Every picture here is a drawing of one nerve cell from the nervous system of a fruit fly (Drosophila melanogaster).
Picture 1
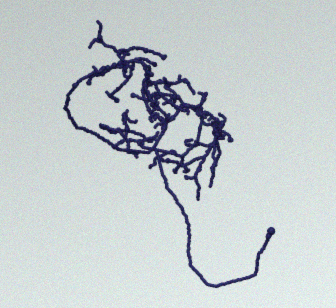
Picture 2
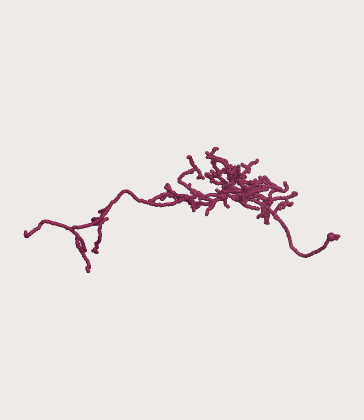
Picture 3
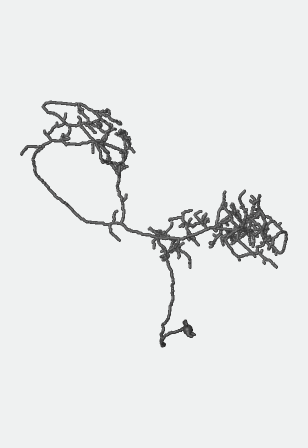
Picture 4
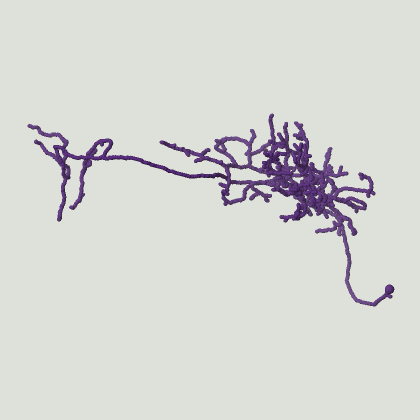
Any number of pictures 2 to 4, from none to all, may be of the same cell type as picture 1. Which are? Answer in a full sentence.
None of them is of the same cell type.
